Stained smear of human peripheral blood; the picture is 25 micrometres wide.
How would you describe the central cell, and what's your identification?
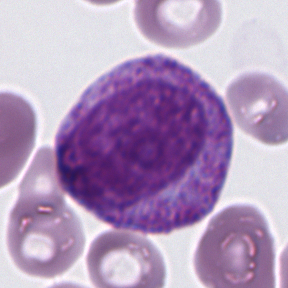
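The nucleus, I notice, sits off-centre towards the upper left. The cytoplasm makes a rim that is widest at the lower right, and it's deep blue-purple. Scattered through it are fine reddish-purple granules. The cell is about 16 micrometres across. It is an atypical promyelocyte.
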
